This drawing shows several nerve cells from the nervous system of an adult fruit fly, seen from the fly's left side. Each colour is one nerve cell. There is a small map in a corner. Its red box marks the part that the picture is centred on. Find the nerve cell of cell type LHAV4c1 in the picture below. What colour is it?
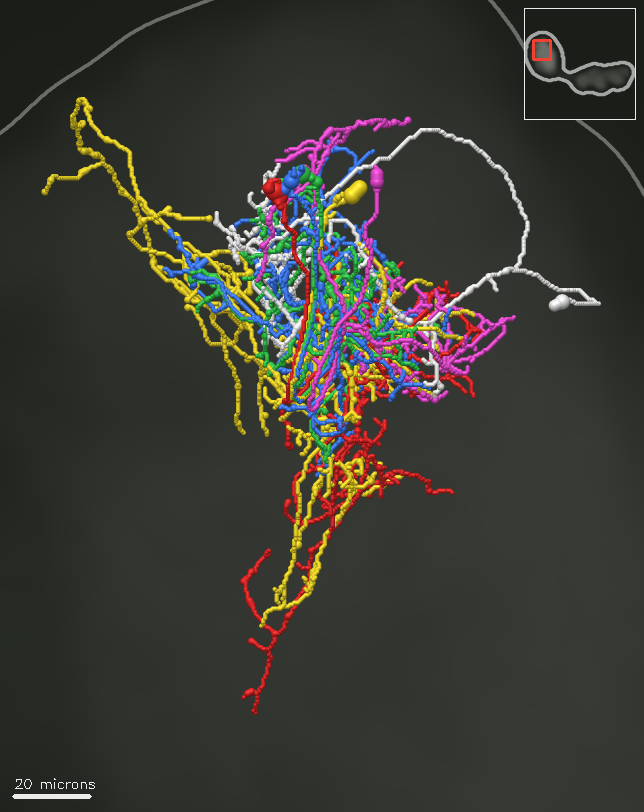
green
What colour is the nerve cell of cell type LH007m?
blue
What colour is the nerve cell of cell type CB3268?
white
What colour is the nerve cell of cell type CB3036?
magenta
